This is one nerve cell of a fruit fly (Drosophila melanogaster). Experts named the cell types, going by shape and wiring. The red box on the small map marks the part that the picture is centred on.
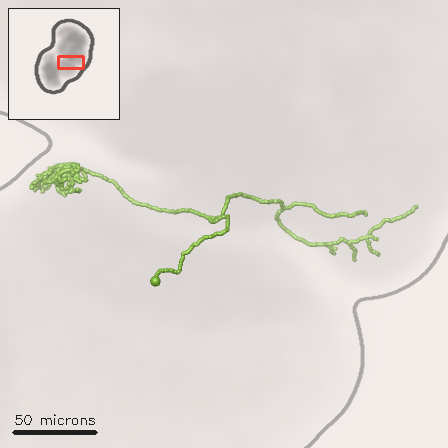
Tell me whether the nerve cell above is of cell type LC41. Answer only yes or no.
no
